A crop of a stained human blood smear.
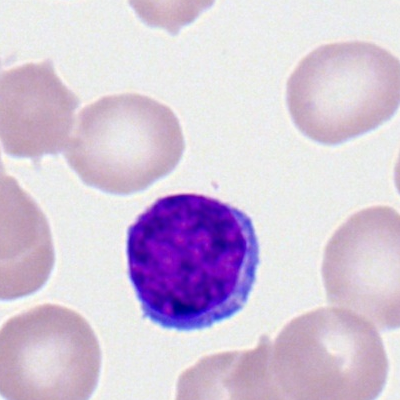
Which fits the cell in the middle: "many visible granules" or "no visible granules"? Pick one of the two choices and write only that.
No visible granules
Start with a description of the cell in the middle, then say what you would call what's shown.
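Chromatin comes first: it is dense and coarsely clumped. The cytoplasm is pale blue and forms only a thin rim around the nucleus. That rim is widest on the lower right side of the cell. The cell is a lymphocyte.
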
